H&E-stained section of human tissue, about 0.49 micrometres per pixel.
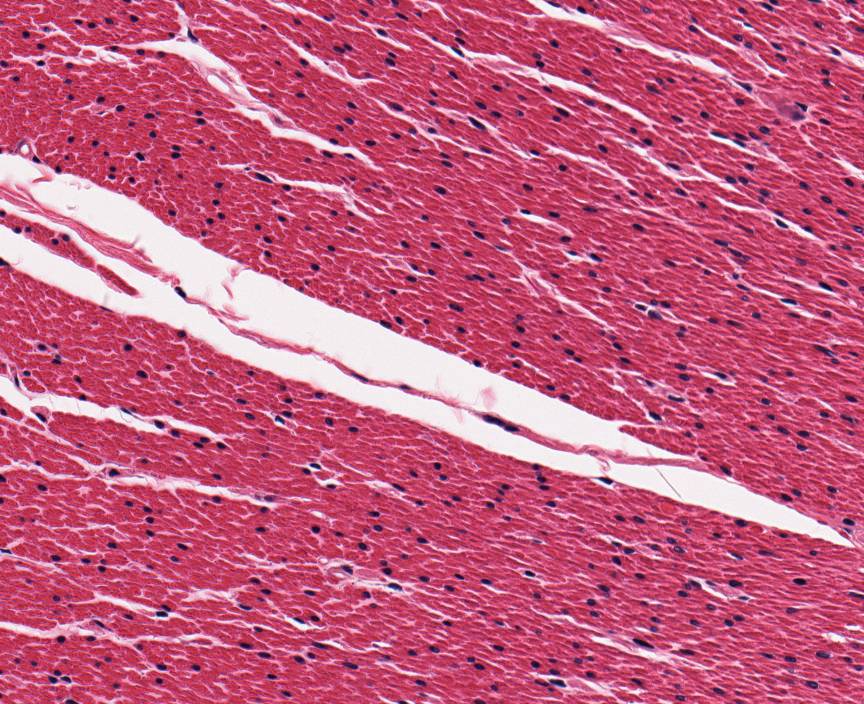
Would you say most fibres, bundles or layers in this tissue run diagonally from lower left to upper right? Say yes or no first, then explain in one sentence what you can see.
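No. The muscle fibres run obliquely from the upper left toward the lower right.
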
